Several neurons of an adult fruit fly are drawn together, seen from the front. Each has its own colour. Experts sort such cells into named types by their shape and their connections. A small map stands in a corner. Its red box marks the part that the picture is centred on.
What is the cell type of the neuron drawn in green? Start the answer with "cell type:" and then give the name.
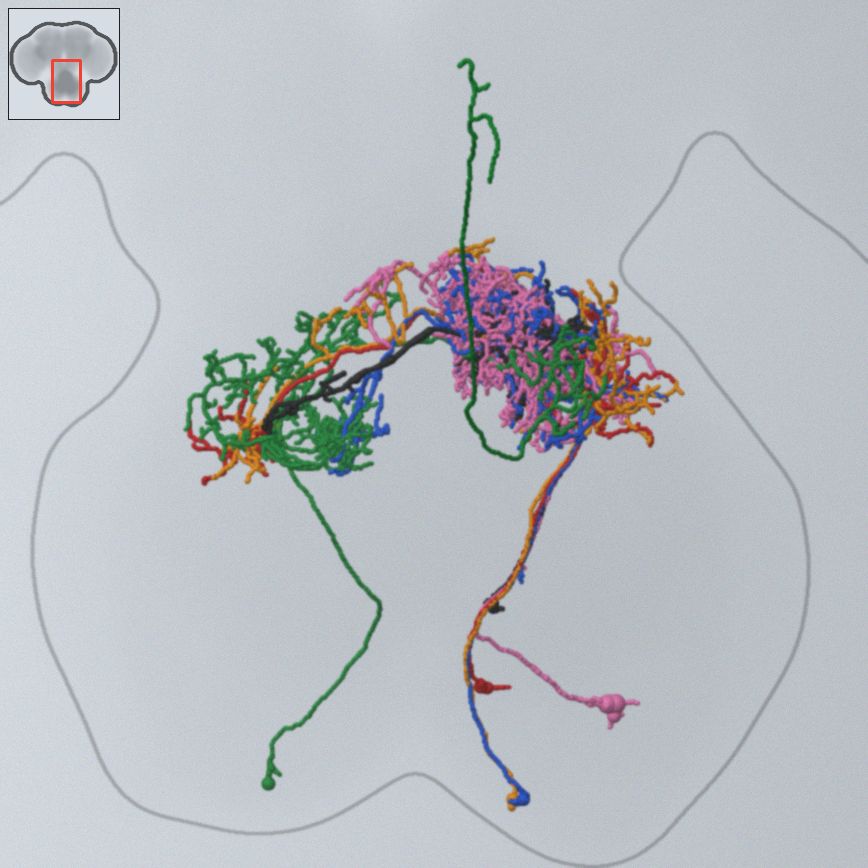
cell type: AN06A010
